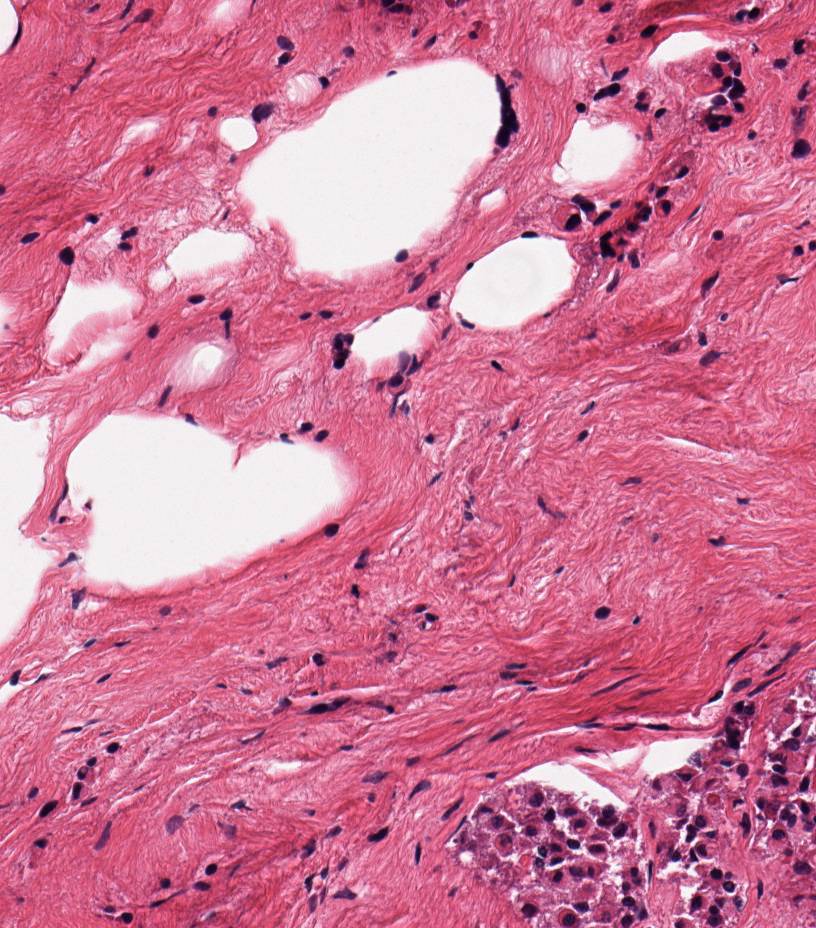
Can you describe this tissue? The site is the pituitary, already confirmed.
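Dense pink collagenous stroma made of wavy fibres occupies most of the field. Sparse small dark nuclei, oval to spindle in shape, are scattered through it. The clear spaces are bordered only by occasional flattened nuclei, not by a continuous layer of cells. No epithelial surface lining appears anywhere in the field.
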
